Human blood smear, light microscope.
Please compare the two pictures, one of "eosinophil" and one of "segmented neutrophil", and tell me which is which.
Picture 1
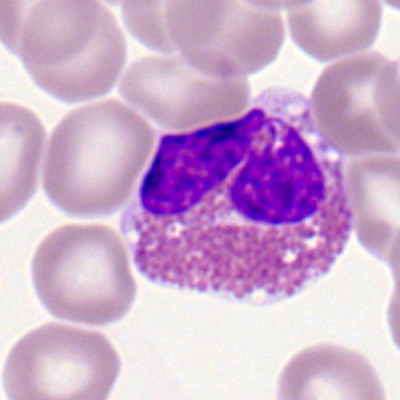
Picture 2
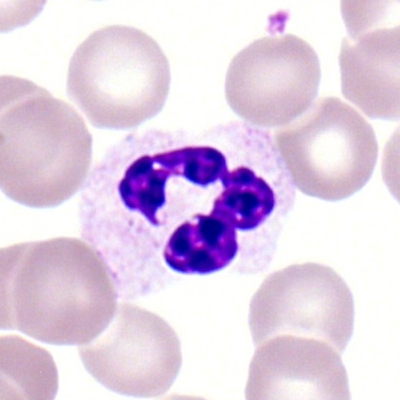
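Picture 1 shows an eosinophil and picture 2 a segmented neutrophil. The clearest difference lies in the granules: the eosinophil's cytoplasm is packed with pink-orange granules large and round enough to be seen individually, whereas the segmented neutrophil's holds many fine, faint pinkish-lilac granules.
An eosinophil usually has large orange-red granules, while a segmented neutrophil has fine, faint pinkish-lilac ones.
The eosinophil's nucleus is divided into two lobes, which lie in the upper part of the cell.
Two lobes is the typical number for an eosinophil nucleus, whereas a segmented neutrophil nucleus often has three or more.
In the segmented neutrophil, the nuclear lobes curve around a pale central patch of cytoplasm, and no nucleoli are visible. Its cytoplasm is plentiful and pale pinkish-lilac. The chromatin is similar in both cells, dark purple and coarsely clumped.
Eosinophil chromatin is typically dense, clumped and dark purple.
The eosinophil's outline is roughly rounded. In the second picture, a small purple fragment sits at the top edge above a red cell.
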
